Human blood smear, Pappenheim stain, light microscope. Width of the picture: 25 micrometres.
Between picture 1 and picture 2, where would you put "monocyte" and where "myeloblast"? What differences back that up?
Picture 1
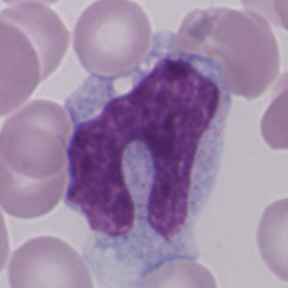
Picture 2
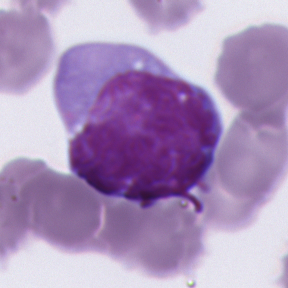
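Picture 1 is the monocyte, and picture 2 is the myeloblast. Starting with the nucleus, in picture 1 it bends into an inverted U whose two limbs point downward around a notch filled with cytoplasm, while in picture 2 it sits off-centre toward the lower right of the cell. The myeloblast's nucleus measures about 13 micrometres across and takes up about 70% of the cell's area. In the monocyte, the chromatin looks fine and lacy, threaded with thin pale streaks. The cytoplasm differs too: the monocyte has an abundant, pale grey-blue amount of it, whereas in the myeloblast most of it gathers as a broad cap on the upper left side of the nucleus. Granules give another contrast, since fine, dust-like pinkish-purple ones lie in the monocyte's cytoplasm and I can see none in the myeloblast's. One more detail in picture 2 is a small hooked tag projecting from the lower edge at the bottom right.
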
